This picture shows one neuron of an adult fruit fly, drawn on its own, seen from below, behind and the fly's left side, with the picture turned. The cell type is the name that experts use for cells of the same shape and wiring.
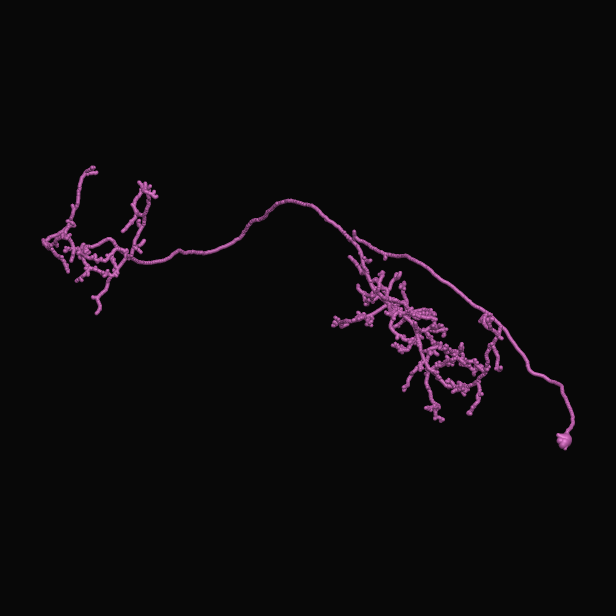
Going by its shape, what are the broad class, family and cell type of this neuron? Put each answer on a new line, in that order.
central-brain intrinsic neuron
hemilineage VESa1
CB1418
